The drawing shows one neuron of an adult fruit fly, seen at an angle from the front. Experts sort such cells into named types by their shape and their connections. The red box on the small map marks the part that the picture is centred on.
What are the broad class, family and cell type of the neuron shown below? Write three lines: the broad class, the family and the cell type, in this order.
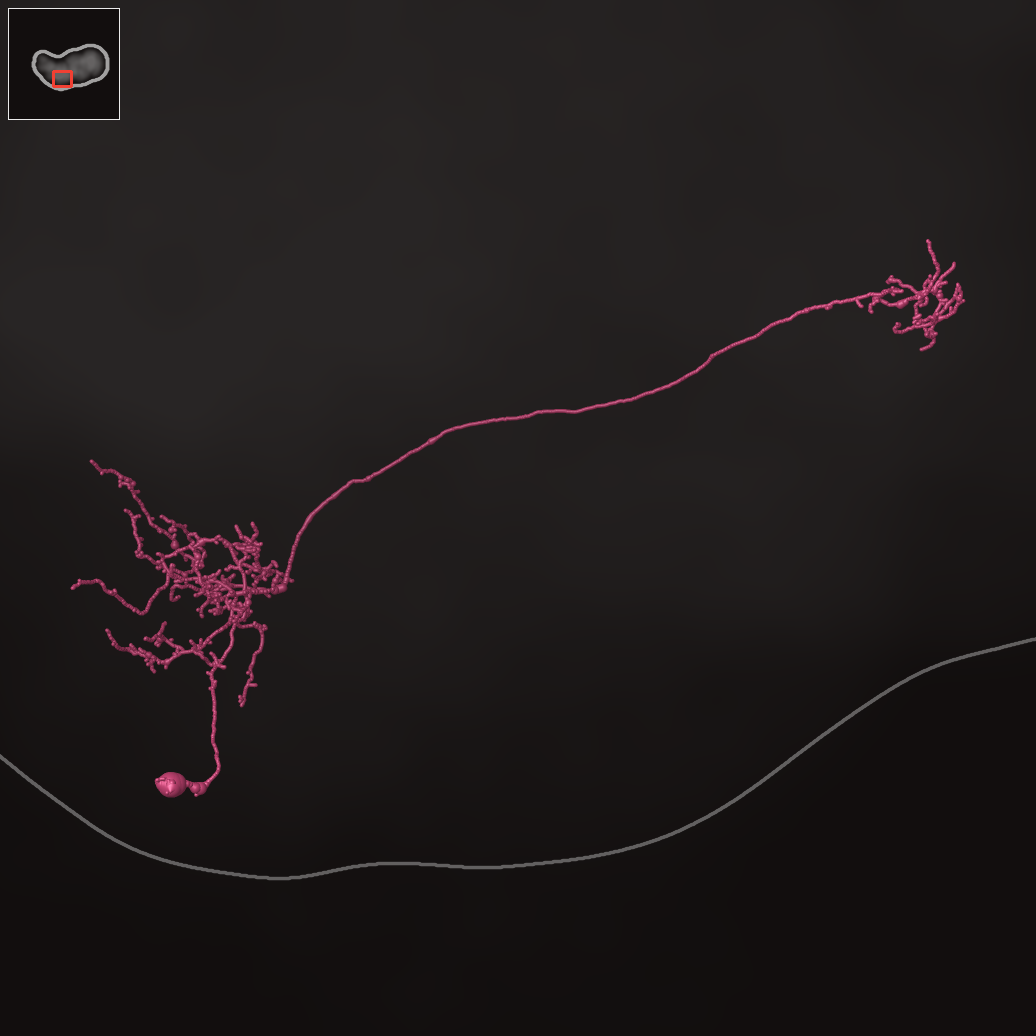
optic-lobe intrinsic neuron
Tm
Tm40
